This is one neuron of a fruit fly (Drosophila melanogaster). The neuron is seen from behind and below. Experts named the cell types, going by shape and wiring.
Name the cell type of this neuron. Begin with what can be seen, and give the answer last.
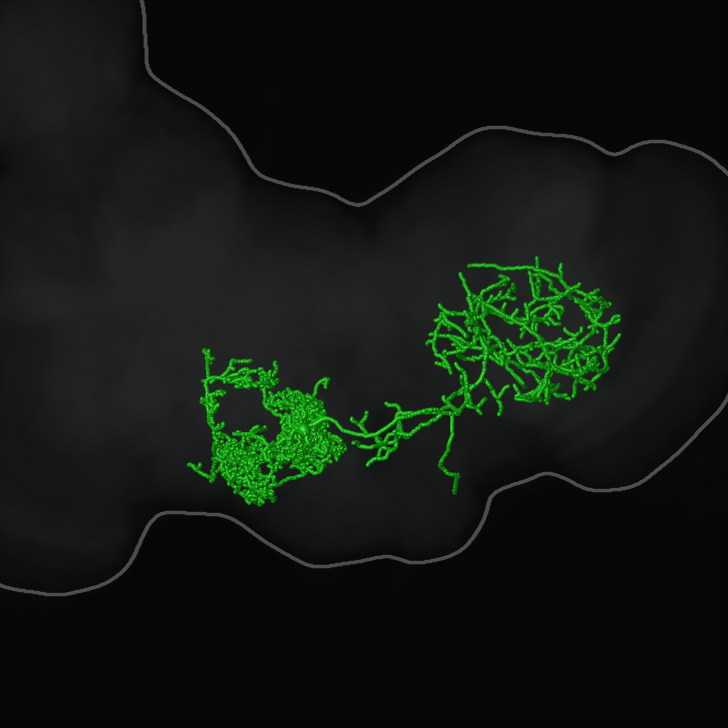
The cell body can be seen in the middle of the picture. In this view it is wider than it is tall. This is a central-brain intrinsic neuron. It is of cell type GNG105.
